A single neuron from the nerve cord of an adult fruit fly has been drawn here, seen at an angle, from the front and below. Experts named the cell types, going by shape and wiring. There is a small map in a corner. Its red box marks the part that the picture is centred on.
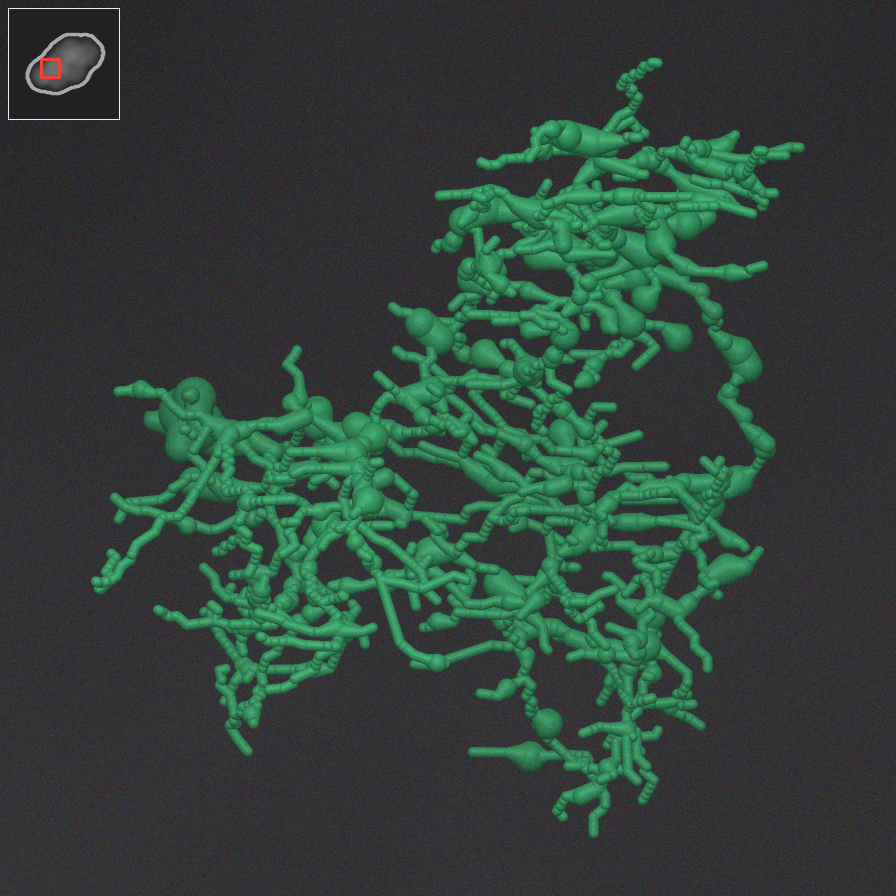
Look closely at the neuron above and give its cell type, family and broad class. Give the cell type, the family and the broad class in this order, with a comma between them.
IN19A099, hemilineage 19A, nerve-cord intrinsic neuron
